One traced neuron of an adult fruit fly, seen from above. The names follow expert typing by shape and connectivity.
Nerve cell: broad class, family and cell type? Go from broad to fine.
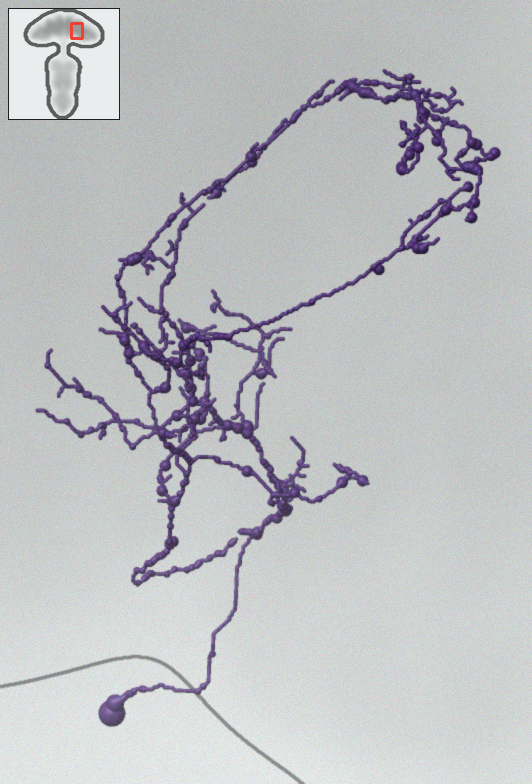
central-brain intrinsic neuron; hemilineage VPNp&v1_ventral; PLP180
